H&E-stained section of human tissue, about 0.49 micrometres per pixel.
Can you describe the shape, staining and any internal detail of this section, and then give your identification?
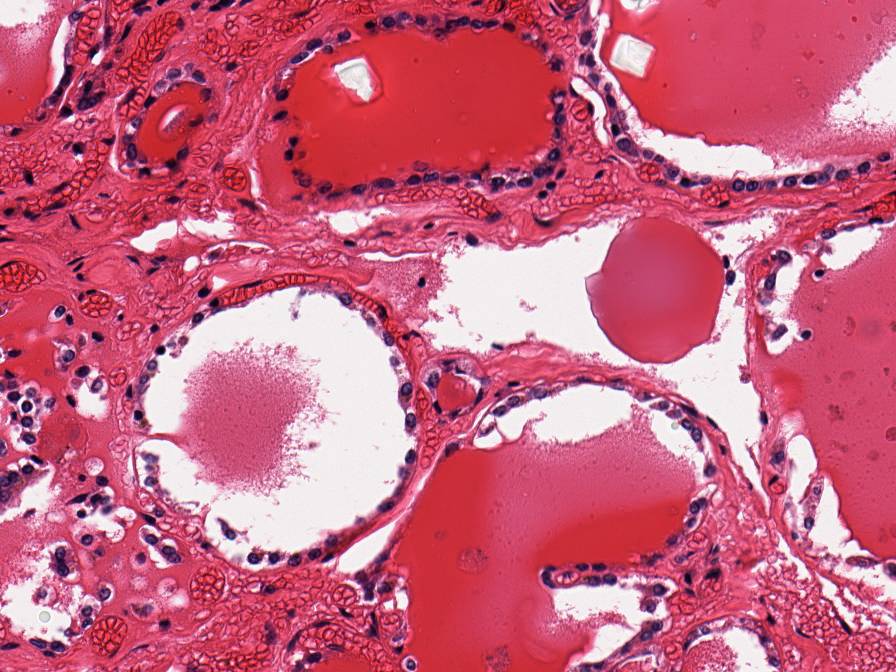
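Most of what you're seeing is large round to oval follicles full of homogeneous pink-red material. A single layer of flattened to low cuboidal cells with small dark nuclei lines them. Along the top edge, small pale angular crystals sit within that pink content. Thin strands of pink fibrous stroma keep the follicles apart. So, thyroid.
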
